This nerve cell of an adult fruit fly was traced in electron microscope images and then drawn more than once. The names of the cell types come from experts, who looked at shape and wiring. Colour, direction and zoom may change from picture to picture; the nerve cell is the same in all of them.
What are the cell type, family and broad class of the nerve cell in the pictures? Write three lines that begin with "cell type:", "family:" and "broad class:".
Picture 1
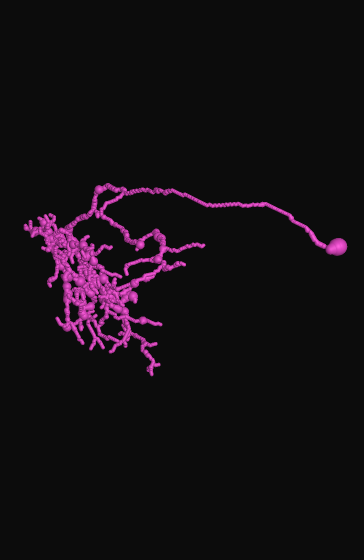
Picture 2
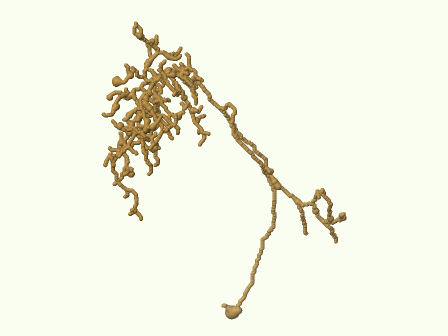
cell type: Li21
family: Li
broad class: optic-lobe intrinsic neuron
